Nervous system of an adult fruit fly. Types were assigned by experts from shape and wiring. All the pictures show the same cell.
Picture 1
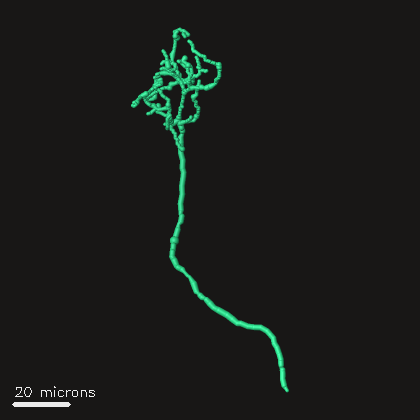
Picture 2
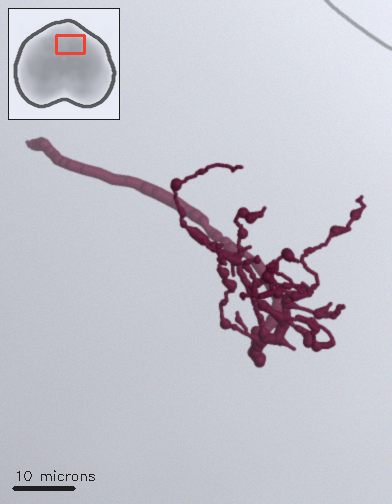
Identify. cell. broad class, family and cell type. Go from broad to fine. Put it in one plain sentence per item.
A nerve-cord intrinsic neuron of hemilineage 01A, type IN01A051.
